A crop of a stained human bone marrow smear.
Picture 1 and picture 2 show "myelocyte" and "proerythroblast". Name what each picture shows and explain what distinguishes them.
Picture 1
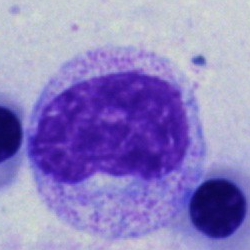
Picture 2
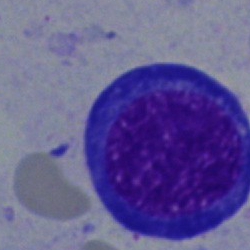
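As I read them, the myelocyte is in picture 1 and the proerythroblast is in picture 2. The first thing I notice is the cytoplasm: it is pale greyish-blue in picture 1, while in picture 2 it forms a deep blue rim all around the nucleus. In picture 1 a pale clear area sits in the cytoplasm just below a notch in the nucleus. The cell in picture 2 is round with a smooth border, and its surface has no projections or blebs. I can see neither granules nor vacuoles in its cytoplasm. The neighbours differ too: two small dark round cells lie near the myelocyte, one at the left edge and one at the lower right, while a red cell lies to the lower left of the proerythroblast without touching it.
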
